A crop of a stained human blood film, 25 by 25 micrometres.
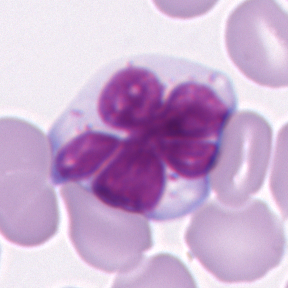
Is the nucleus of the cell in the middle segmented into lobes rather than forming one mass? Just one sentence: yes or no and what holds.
Yes, the cell's nucleus is segmented into two or more lobes.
